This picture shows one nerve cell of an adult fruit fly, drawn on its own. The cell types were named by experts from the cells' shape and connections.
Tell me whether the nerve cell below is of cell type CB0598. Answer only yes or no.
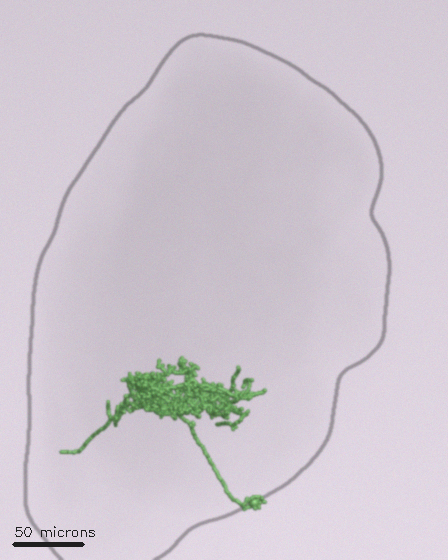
yes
